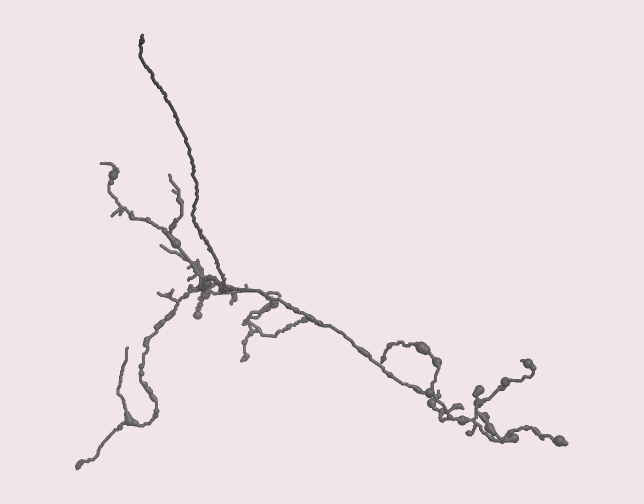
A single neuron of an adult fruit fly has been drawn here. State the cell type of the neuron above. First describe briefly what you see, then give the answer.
The drawing shows no cell body. As drawn here it is about as wide as it is tall. It is a central-brain intrinsic neuron. Its cell type is IB004_a.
